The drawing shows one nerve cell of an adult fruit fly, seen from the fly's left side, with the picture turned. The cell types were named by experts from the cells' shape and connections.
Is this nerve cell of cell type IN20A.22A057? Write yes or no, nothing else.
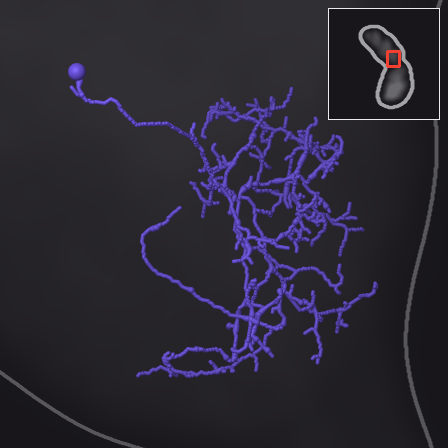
no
